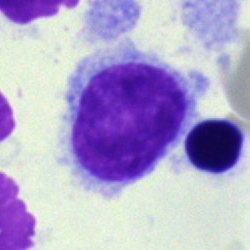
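Hairy cell: taken as a whole, the central cell is roughly round. Follow its border slowly, though, and you will see the edge of the cytoplasm frayed into fine, short, irregular projections. Inside, the chromatin is finely textured and mottled, with no coarse dark clumps. The cytoplasm shows no distinct granules.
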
